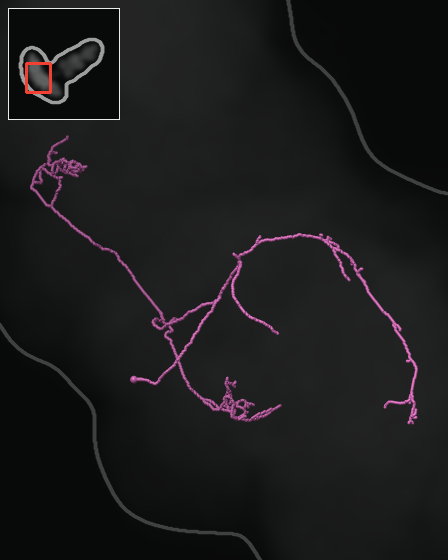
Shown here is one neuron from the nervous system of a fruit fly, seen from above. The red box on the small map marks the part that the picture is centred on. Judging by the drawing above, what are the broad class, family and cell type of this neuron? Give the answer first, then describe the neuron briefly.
It is a central-brain intrinsic neuron. The name of its family is class DAN. It is of cell type PAM11. In this view it is wider than it is tall.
